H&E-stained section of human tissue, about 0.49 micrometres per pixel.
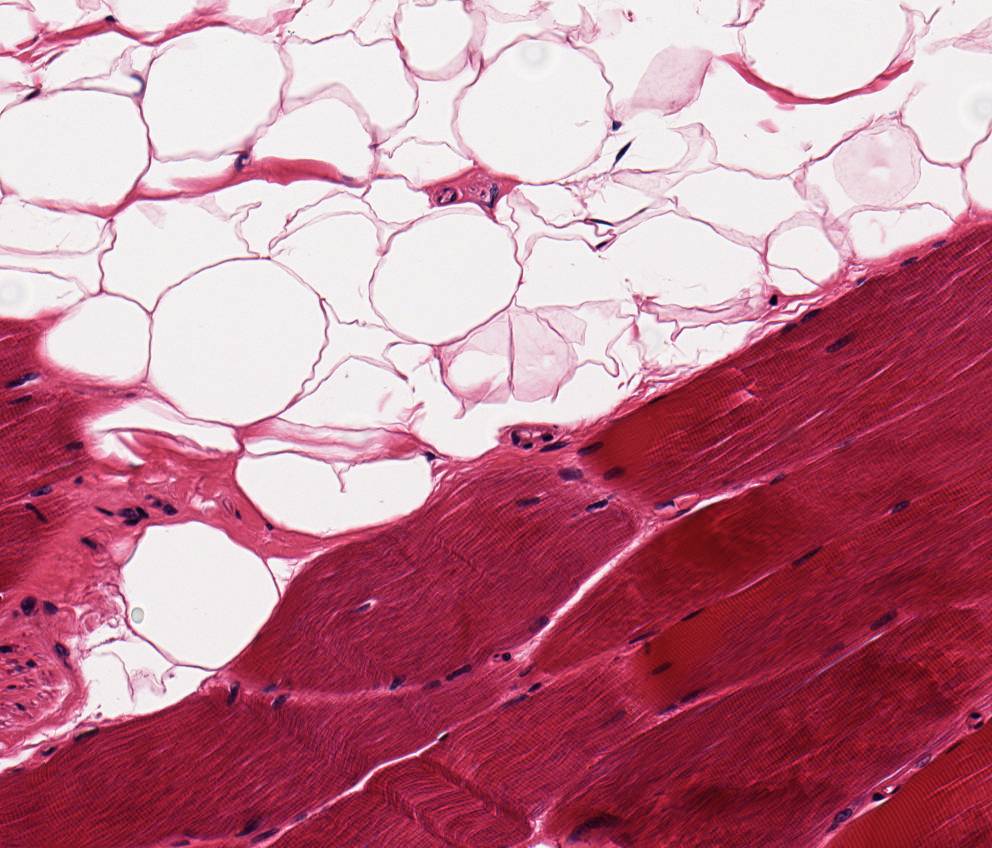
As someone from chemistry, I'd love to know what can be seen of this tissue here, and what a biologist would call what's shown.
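Muscle fibres run diagonally, from lower left to upper right. The deep pink fibres show fine cross-striations. Their nuclei are elongated and lie at the fibre edges. Each adipocyte is a single large clear space bounded by a thin pink rim. The fibres are skeletal muscle.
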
